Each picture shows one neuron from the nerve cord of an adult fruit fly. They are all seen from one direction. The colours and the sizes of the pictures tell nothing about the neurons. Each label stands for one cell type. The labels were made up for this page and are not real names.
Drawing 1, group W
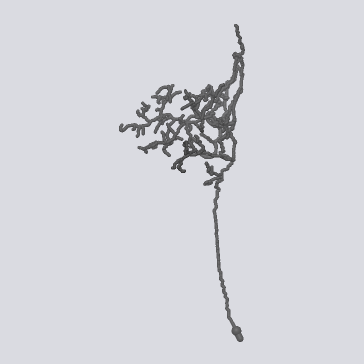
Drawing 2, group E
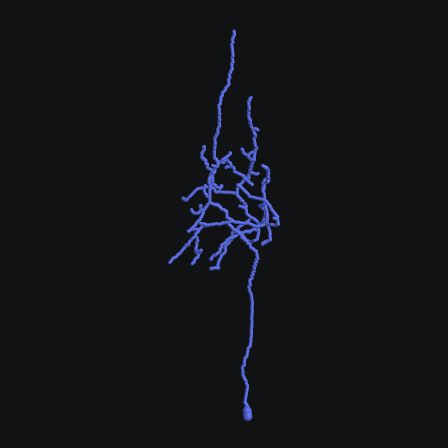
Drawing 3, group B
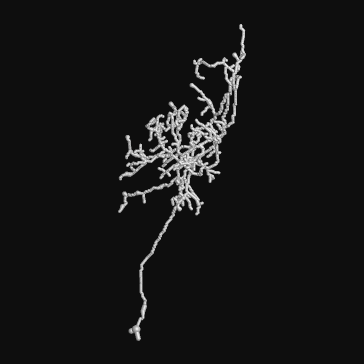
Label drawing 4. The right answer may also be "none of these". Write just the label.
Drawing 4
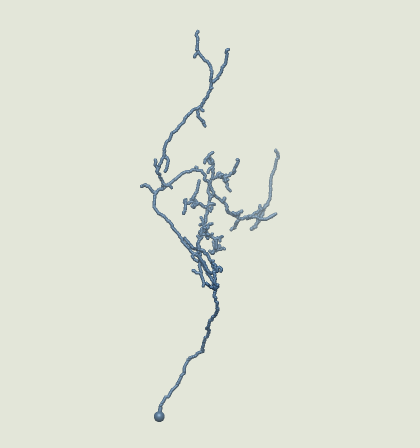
none of these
